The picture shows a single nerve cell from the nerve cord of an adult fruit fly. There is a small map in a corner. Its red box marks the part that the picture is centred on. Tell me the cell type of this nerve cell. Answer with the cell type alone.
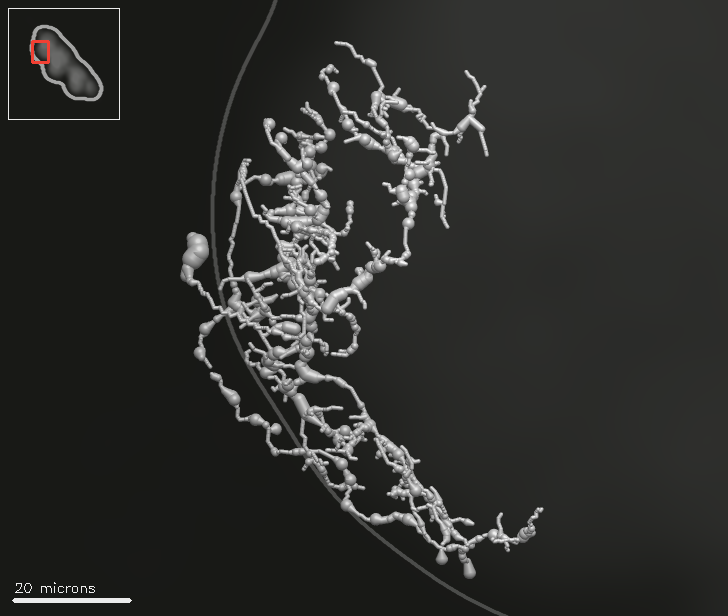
IN01B021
